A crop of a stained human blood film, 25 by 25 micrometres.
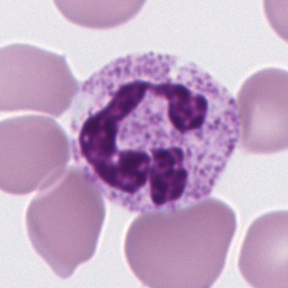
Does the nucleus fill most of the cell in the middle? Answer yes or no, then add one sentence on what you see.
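No. The cytoplasm is plentiful and pale pinkish-lilac.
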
